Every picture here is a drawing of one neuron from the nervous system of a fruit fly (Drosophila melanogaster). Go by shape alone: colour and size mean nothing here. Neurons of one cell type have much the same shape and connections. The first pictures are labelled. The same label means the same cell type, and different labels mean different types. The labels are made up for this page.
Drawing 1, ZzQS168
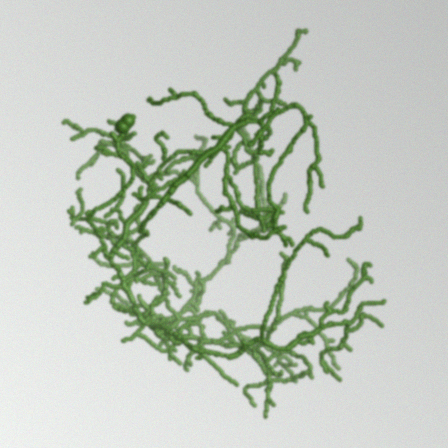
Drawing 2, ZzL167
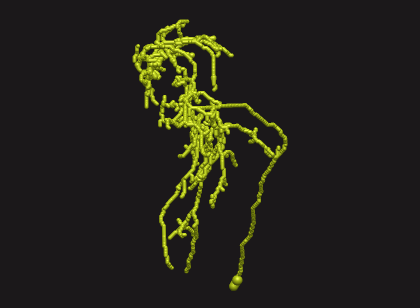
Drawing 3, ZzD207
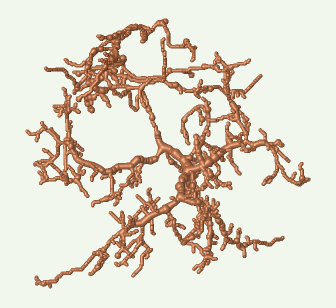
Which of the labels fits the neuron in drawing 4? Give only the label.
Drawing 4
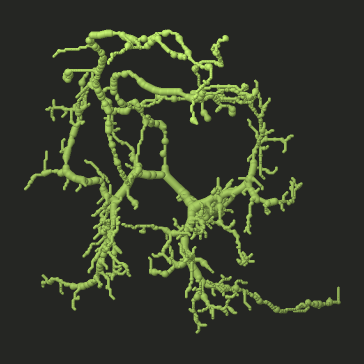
ZzD207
